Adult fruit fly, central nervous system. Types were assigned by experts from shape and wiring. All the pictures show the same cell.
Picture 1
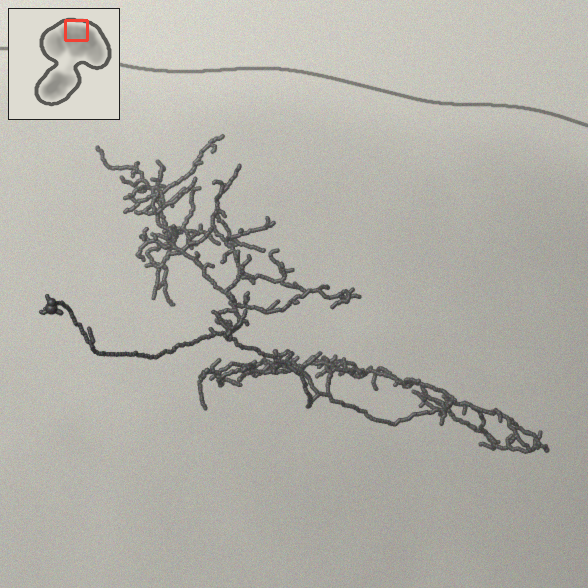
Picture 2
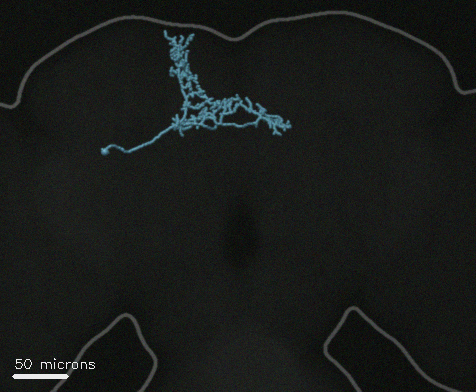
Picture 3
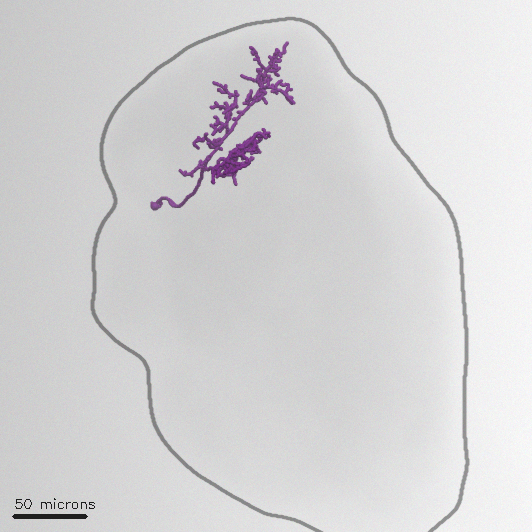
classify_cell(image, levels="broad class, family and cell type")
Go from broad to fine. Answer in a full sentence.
A central-brain intrinsic neuron of hemilineage AOTUv4_ventral, type FB7E.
